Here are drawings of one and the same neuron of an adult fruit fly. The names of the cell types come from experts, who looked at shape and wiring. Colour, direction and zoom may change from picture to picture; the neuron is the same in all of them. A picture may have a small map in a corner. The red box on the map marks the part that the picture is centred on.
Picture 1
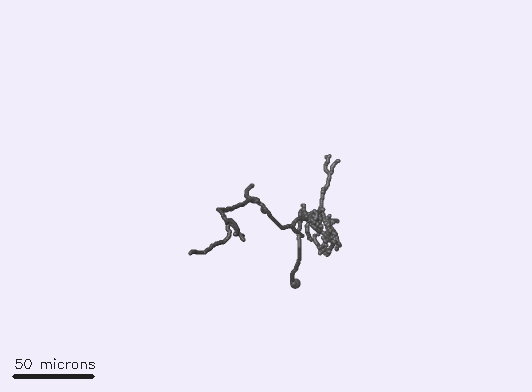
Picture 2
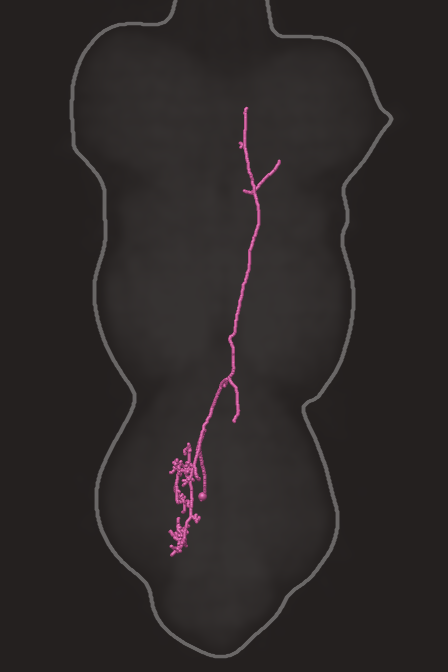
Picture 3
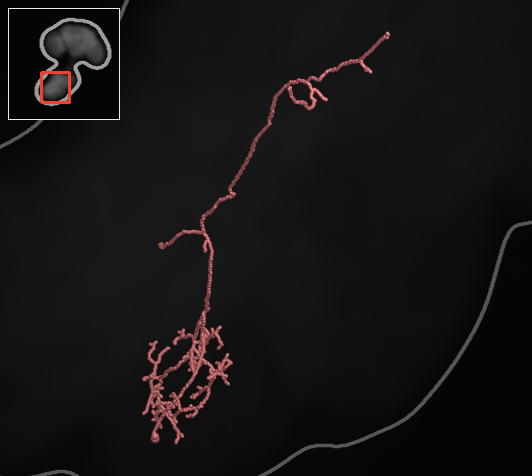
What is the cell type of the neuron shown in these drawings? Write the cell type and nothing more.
IN10B032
